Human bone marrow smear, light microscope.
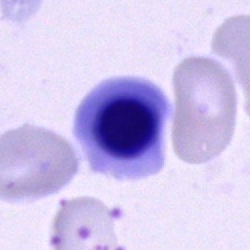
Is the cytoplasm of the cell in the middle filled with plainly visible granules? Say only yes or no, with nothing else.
No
